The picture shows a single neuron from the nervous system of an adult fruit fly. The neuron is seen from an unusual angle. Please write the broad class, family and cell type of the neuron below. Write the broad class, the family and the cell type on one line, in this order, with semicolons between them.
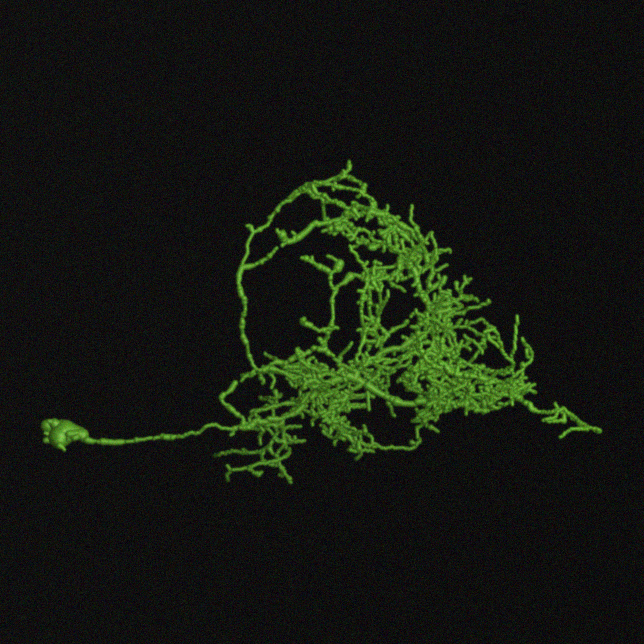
central-brain intrinsic neuron; hemilineage LALa1_anterior; PLP060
